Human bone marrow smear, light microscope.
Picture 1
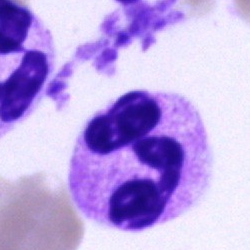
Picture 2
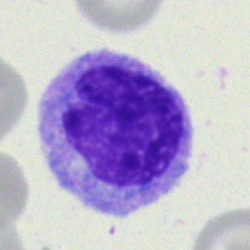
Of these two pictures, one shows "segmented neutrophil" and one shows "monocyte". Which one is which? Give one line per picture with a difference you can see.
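Picture 1 shows a segmented neutrophil: The cytoplasm is abundant and pale lilac-pink.
Picture 2 shows a monocyte: The nucleus fills most of the cell, and the widest rim of cytoplasm lies at the lower left.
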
